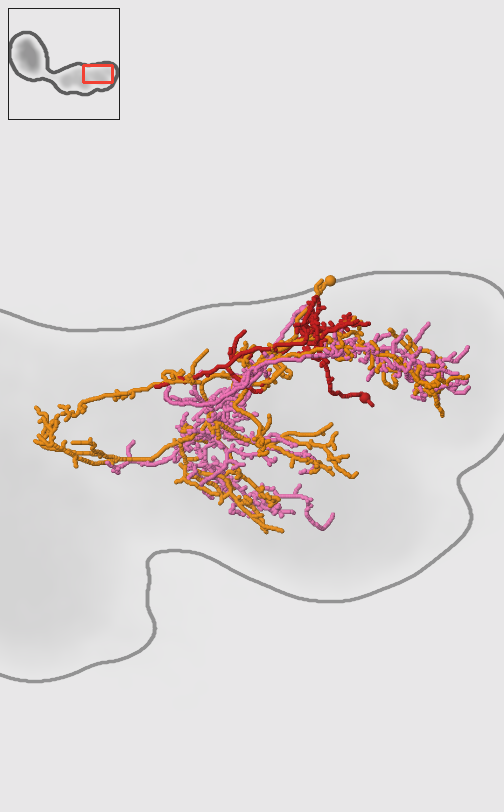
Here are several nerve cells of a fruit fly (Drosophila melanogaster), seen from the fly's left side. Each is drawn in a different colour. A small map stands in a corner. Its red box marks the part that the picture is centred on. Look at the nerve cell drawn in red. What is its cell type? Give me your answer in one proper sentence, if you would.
Typed by cell type, the neuron is IN02A064.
